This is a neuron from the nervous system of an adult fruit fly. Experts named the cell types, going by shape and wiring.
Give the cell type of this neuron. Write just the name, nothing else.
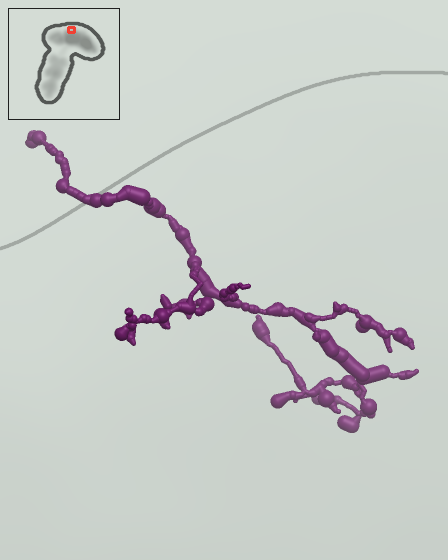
aPhM1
